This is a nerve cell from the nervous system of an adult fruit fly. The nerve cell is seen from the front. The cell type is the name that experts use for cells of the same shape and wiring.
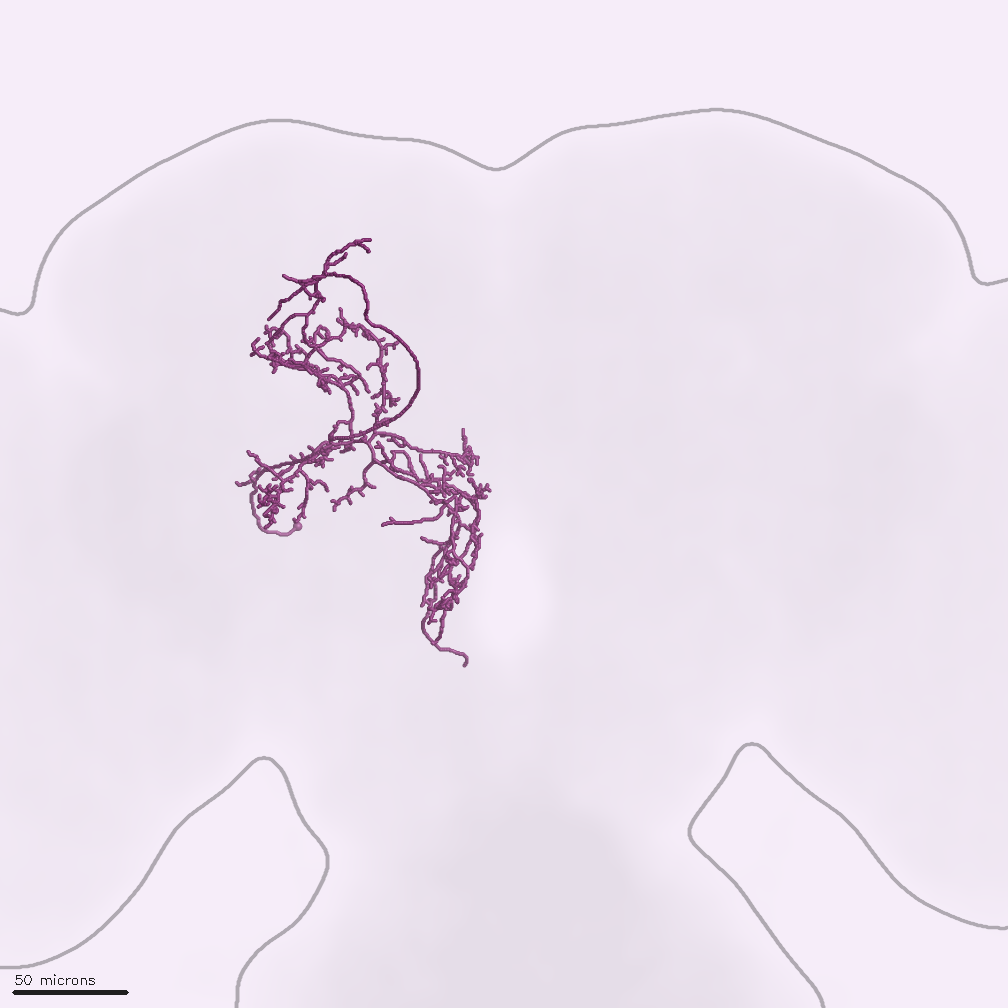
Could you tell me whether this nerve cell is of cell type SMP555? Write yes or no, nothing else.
no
